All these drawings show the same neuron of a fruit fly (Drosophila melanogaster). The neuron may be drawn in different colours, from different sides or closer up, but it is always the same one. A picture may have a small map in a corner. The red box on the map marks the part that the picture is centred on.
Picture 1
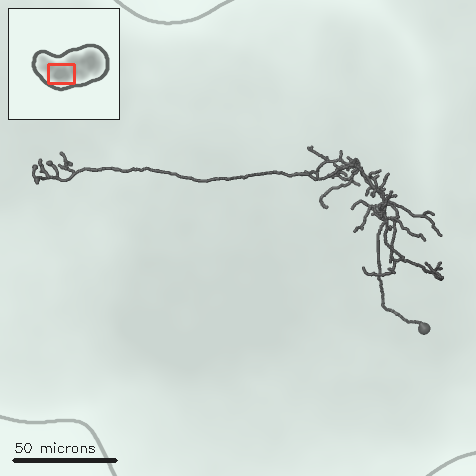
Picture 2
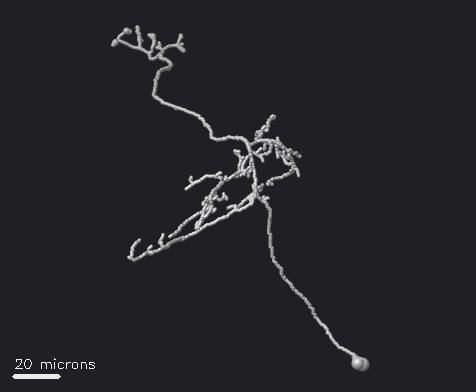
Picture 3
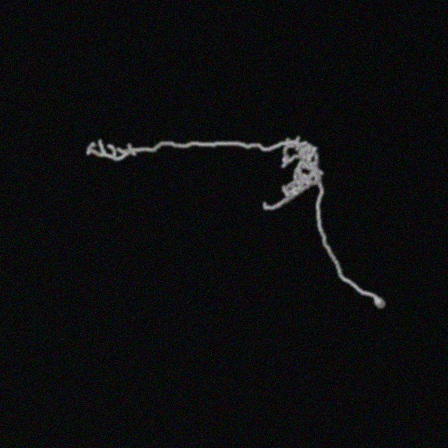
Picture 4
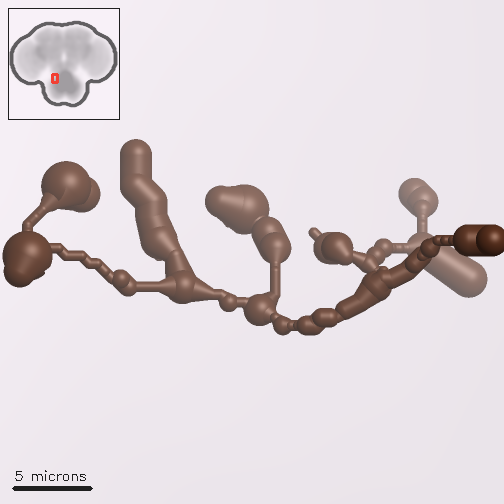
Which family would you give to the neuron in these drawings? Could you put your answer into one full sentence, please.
Belonging to family hemilineage 06A is this neuron.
